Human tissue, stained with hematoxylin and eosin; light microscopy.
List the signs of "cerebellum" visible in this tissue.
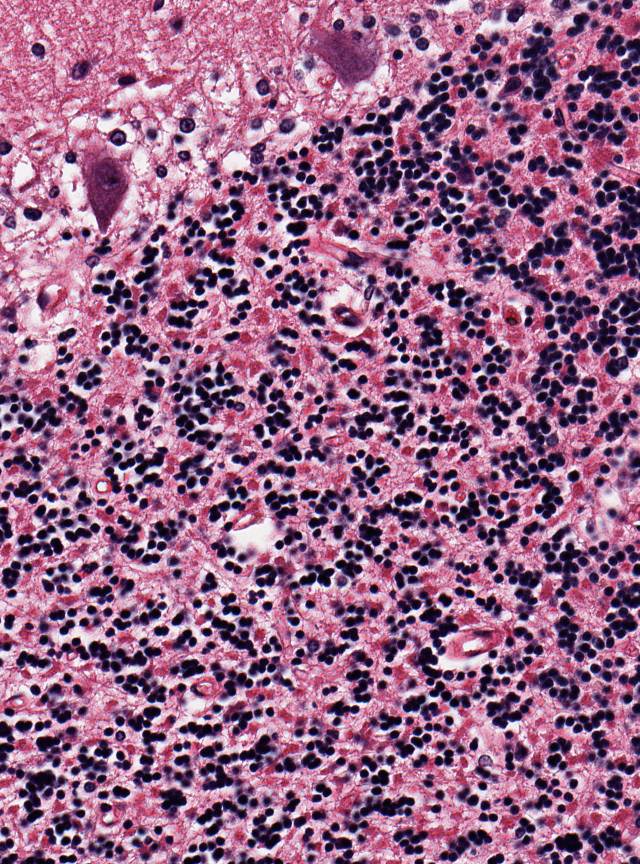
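For cerebellum, the main thing that fits is the dense sheet of small, darkly stained nuclei filling most of the field.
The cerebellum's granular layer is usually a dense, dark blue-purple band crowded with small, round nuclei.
These cells match that well: their nuclei are round, dark and uniform, with almost no cytoplasm to be seen. They're crowded into irregular clusters, with small pink islands of fibrillary material between them. Up in the top left corner there's a pale pink, finely fibrillary zone holding few nuclei. You won't find any epithelium or glands anywhere in the field.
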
